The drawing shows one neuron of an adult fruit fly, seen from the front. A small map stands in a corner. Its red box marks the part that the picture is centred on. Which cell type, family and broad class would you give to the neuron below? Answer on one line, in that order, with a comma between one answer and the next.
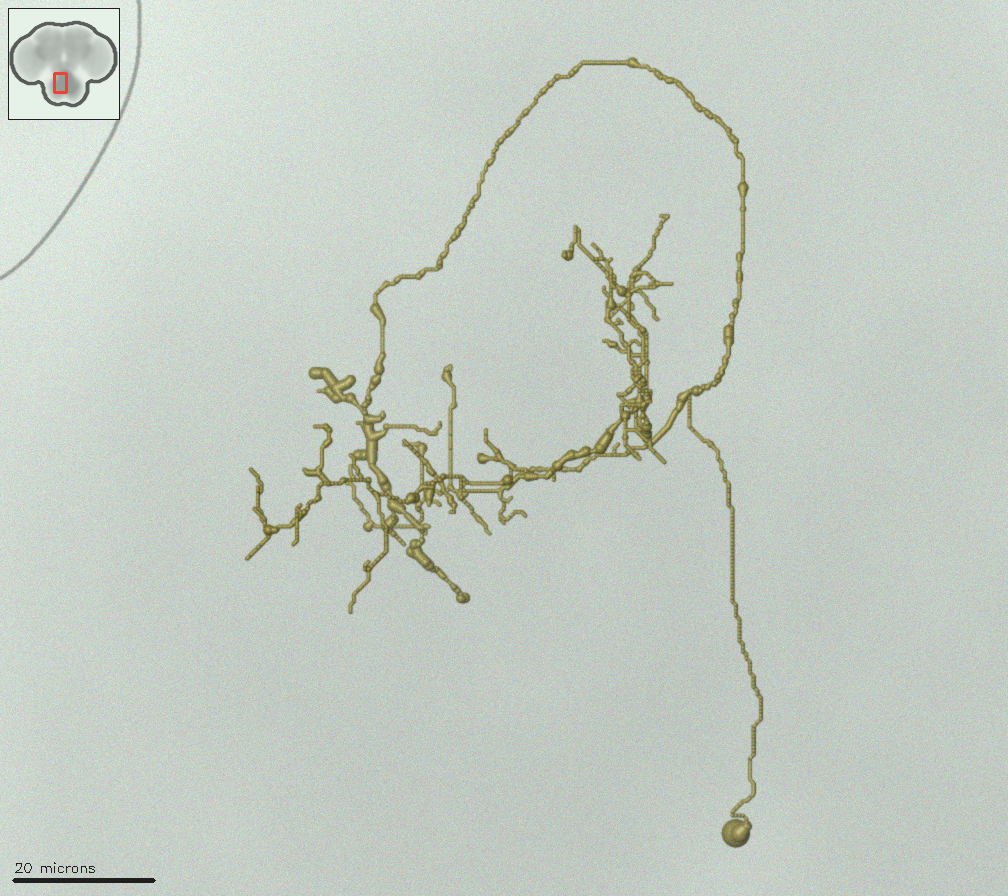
IN02A035, hemilineage 02A, nerve-cord intrinsic neuron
